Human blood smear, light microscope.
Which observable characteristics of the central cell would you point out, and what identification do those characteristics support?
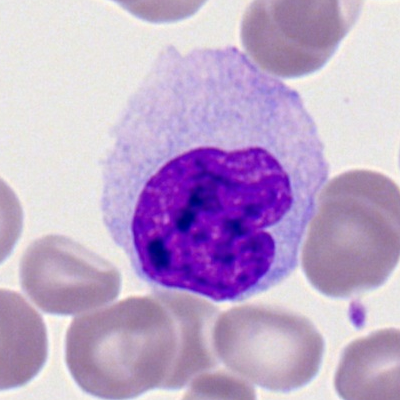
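The outline is irregular, with a slightly ragged edge along the top. A distinct notch is cut into the right side of the nucleus, which sits in the lower part of the cell. The cytoplasm is a pale greyish lilac. This is a monocyte.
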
